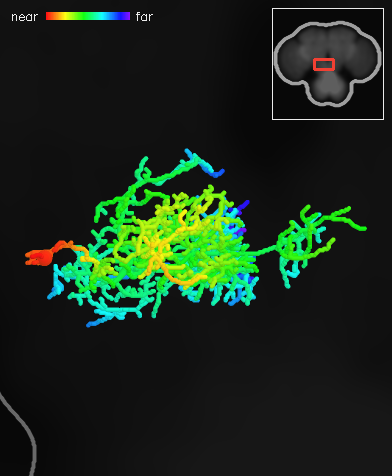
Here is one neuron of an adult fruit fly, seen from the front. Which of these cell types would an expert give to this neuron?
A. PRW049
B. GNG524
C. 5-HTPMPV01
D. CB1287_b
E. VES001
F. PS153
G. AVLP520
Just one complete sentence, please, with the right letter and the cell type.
Option A, which reads PRW049, is the cell type of the neuron.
